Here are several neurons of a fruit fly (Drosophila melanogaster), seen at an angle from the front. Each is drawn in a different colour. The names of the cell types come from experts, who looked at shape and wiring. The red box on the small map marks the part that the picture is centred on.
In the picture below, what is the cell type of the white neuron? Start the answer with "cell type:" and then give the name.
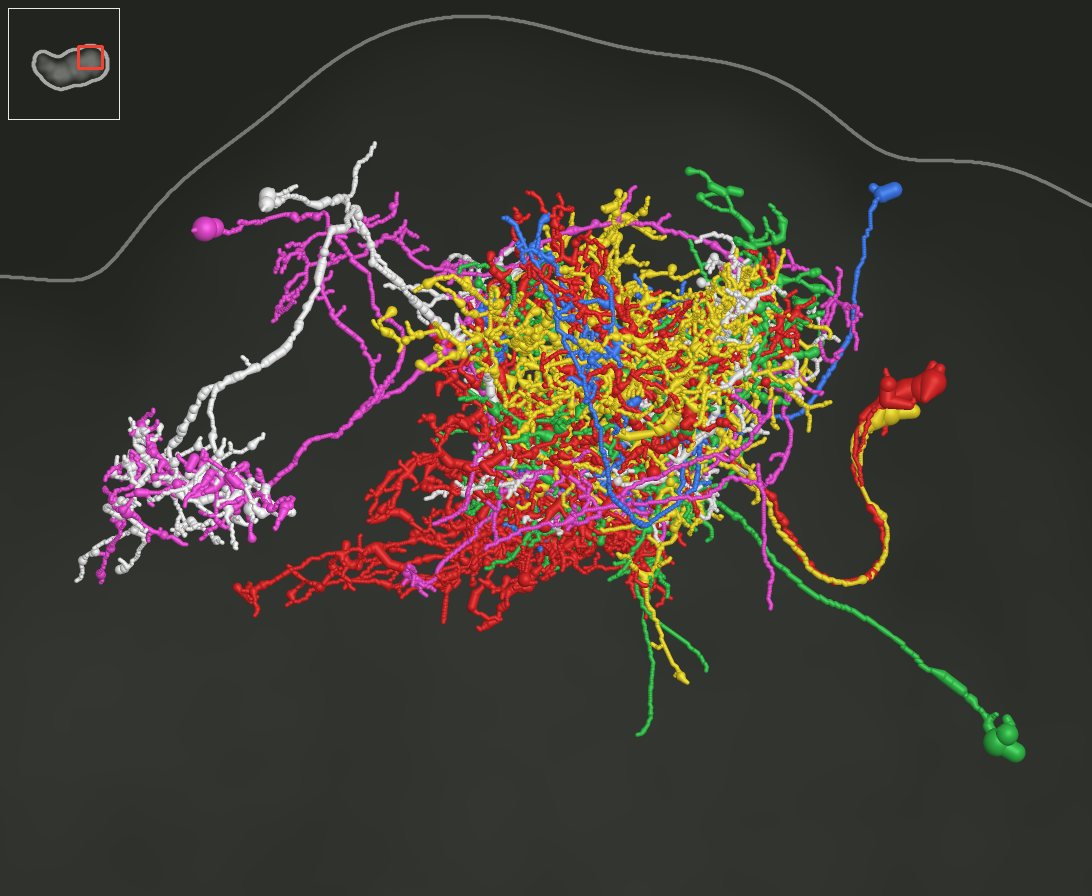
cell type: SLP443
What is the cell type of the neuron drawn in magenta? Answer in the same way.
cell type: SMP444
